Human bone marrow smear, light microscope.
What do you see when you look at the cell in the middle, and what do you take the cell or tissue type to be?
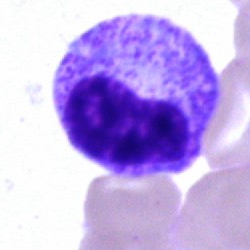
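First, the nucleus: it sits in the lower half of the cell and is kidney-shaped, indented along its upper edge. Numerous purple granules are scattered through the cytoplasm, though a paler, less granular patch lies just above that indentation. This is a metamyelocyte.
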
